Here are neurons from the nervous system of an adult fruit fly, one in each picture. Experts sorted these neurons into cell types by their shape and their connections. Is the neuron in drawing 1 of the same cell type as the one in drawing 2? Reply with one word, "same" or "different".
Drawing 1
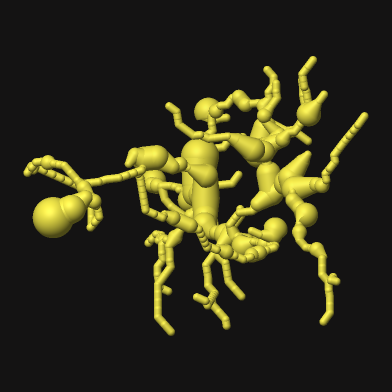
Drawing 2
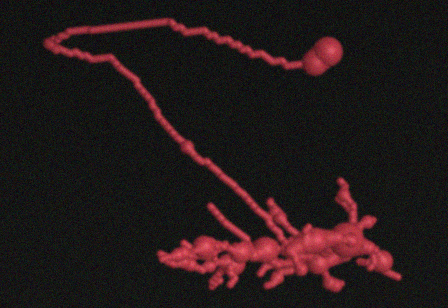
same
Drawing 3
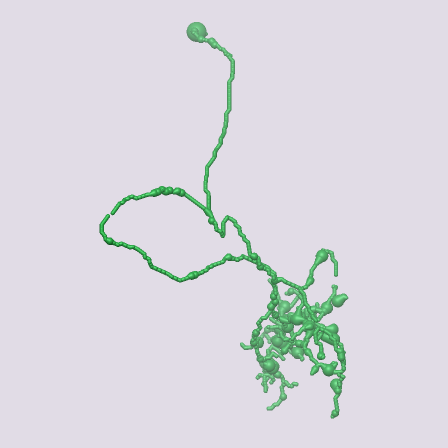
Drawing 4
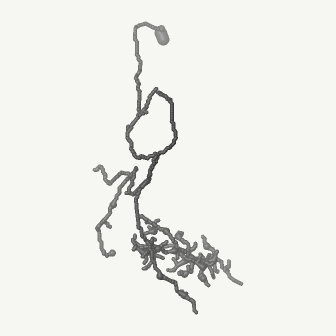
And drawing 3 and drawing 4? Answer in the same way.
same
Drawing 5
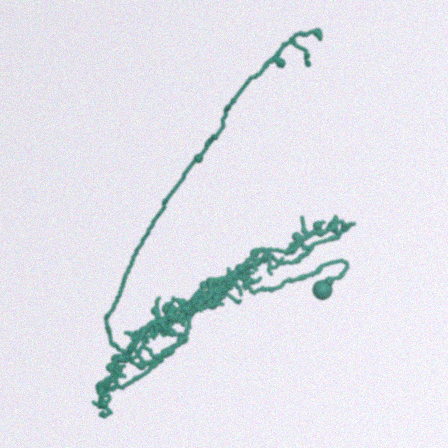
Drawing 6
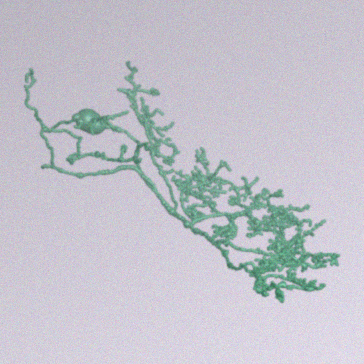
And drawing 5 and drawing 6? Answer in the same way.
same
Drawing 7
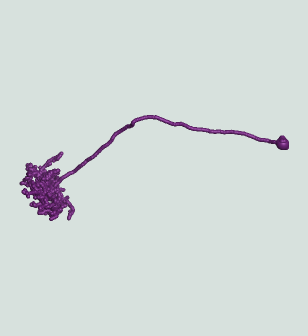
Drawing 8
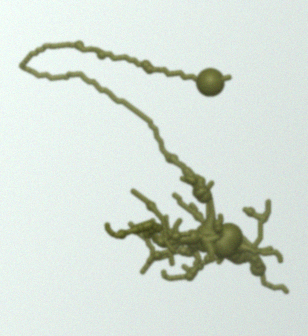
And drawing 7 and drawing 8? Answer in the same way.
same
